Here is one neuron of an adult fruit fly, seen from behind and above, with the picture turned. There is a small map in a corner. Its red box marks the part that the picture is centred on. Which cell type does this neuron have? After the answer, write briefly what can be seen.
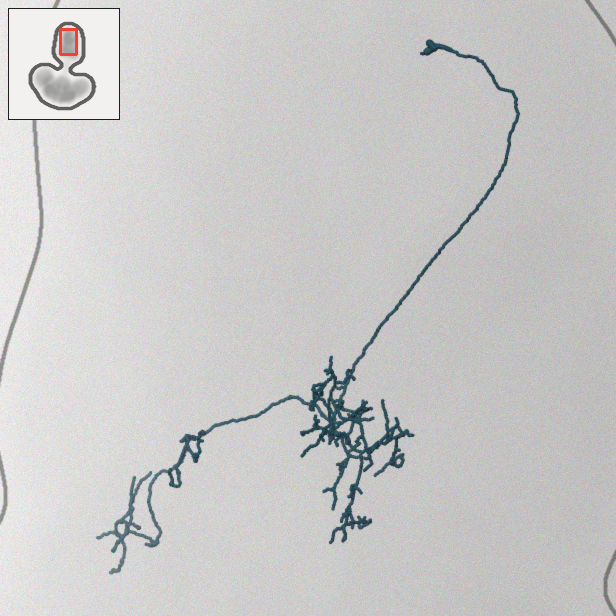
The cell type is IN07B076_b. It is a nerve-cord intrinsic neuron. It is in the nerve cord and does not reach the brain. The picture shows dozens of branch ends.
